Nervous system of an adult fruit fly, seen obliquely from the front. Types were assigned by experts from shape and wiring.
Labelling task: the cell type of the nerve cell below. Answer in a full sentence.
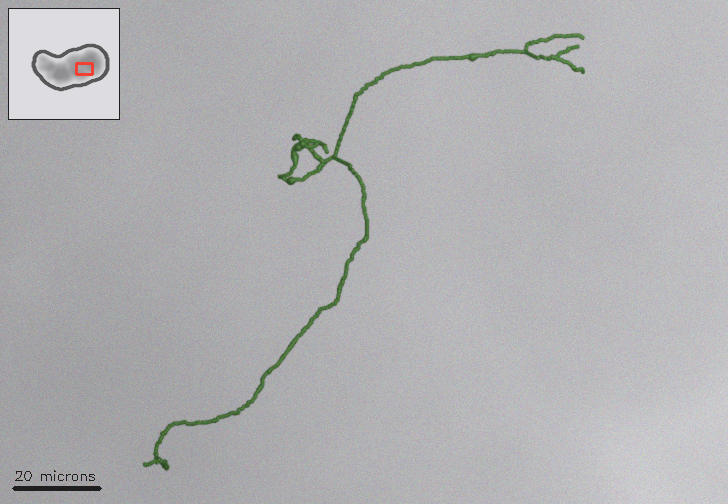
The cell type is ORN_DM3.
